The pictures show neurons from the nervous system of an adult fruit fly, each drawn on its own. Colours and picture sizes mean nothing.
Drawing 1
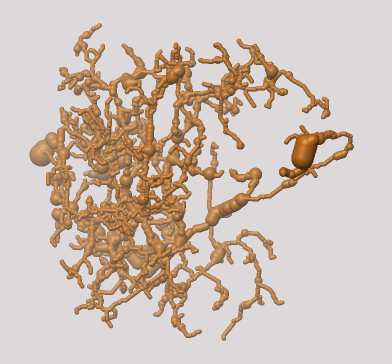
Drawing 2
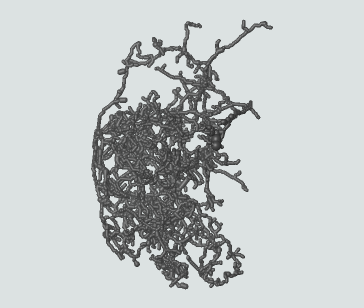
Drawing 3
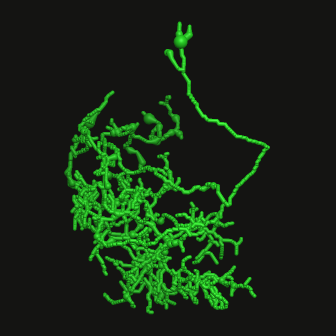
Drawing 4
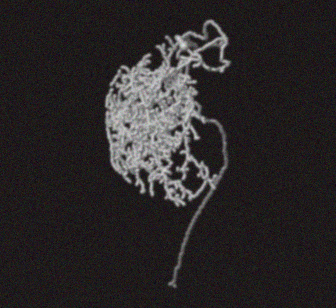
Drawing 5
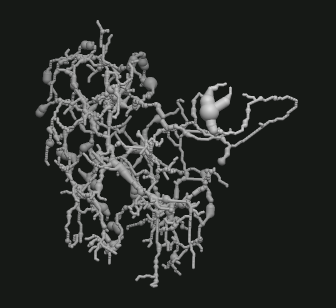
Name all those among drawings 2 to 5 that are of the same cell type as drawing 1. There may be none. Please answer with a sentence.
Drawing 3 and drawing 5 are of the same cell type.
